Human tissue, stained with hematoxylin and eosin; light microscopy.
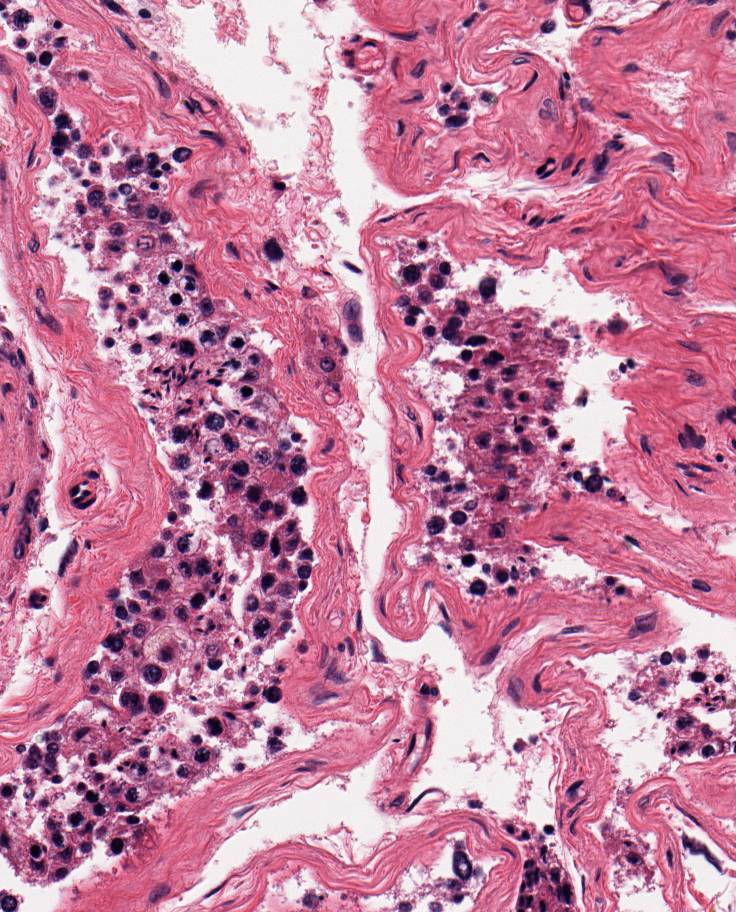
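Testis, haematoxylin and eosin section. Loosely packed round cells cluster in compartments bounded by broad, wavy bands of pink collagen, the largest at left and centre-right. Bands thick, densely eosinophilic, with sparse elongated dark nuclei. Fewer, larger round cells with paler granular nuclei scattered among the dark cells. Compartment cells discohesive and separated, mixed with granular pink debris.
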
